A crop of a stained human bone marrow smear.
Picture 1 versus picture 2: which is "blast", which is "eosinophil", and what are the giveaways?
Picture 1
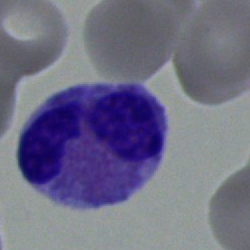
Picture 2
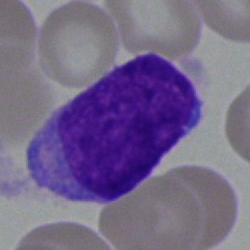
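Let's name them first: picture 1 is the eosinophil, picture 2 the blast. Now look at the shapes: the eosinophil is round with a smooth edge, whereas the blast is oval and elongated, its long axis running from lower left to upper right.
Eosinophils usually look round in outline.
In the eosinophil the chromatin is dark purple and dense, and no nucleoli are visible.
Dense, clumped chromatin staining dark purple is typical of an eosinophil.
In the blast, the nucleus takes up the great majority of the cell and leaves little cytoplasm. Neither cell shows vacuoles in its cytoplasm. Pale grey red cells surround the eosinophil without overlapping it, while pale red cells lie close around the blast on several sides.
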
